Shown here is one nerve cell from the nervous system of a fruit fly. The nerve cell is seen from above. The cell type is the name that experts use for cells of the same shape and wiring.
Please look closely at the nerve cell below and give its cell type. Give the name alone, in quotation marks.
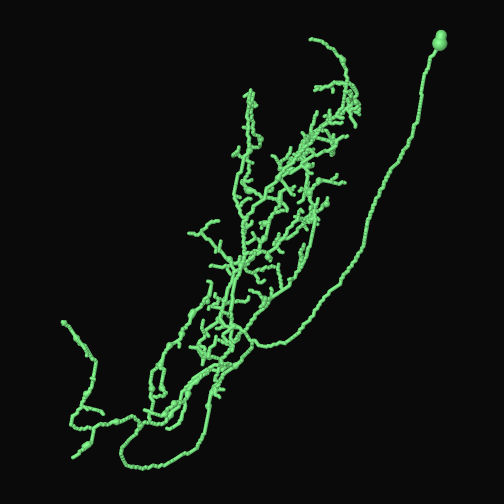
"PLP115_b"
